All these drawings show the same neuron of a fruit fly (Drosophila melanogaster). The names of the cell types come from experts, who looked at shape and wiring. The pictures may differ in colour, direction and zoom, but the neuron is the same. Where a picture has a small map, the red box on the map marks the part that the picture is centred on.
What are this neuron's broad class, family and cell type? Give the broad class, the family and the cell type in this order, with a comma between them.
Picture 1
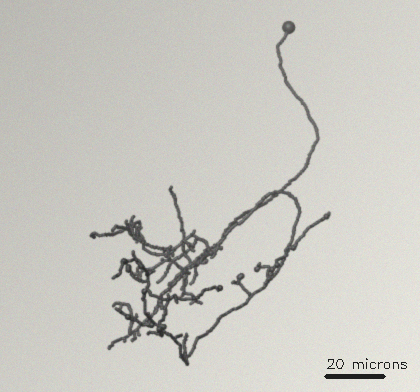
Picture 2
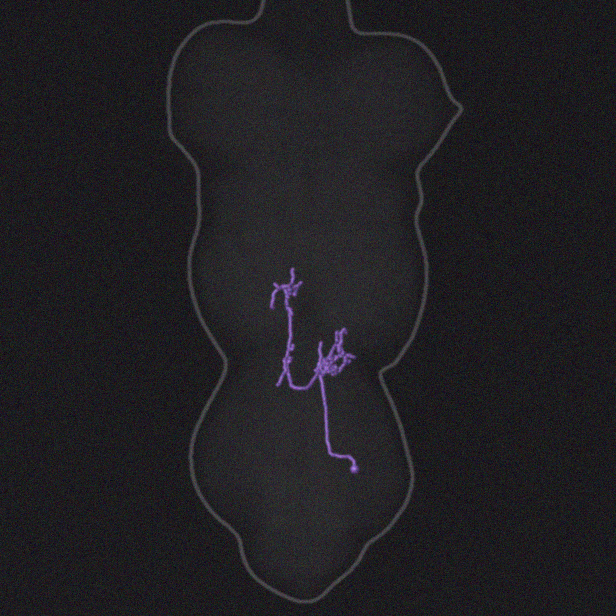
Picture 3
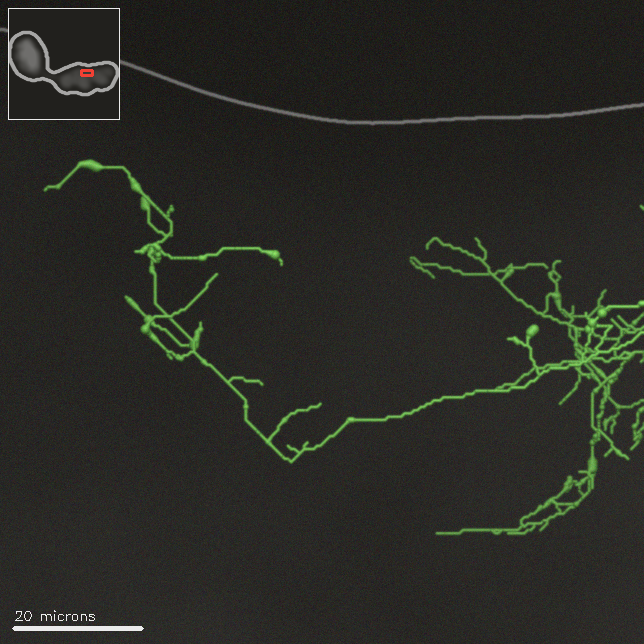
nerve-cord intrinsic neuron, hemilineage 06A, IN06A129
